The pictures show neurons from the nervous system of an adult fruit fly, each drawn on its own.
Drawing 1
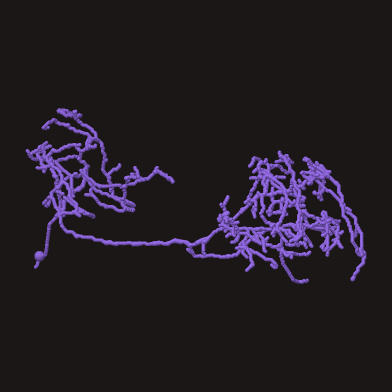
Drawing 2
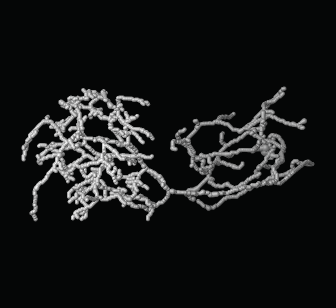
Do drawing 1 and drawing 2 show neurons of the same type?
yes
